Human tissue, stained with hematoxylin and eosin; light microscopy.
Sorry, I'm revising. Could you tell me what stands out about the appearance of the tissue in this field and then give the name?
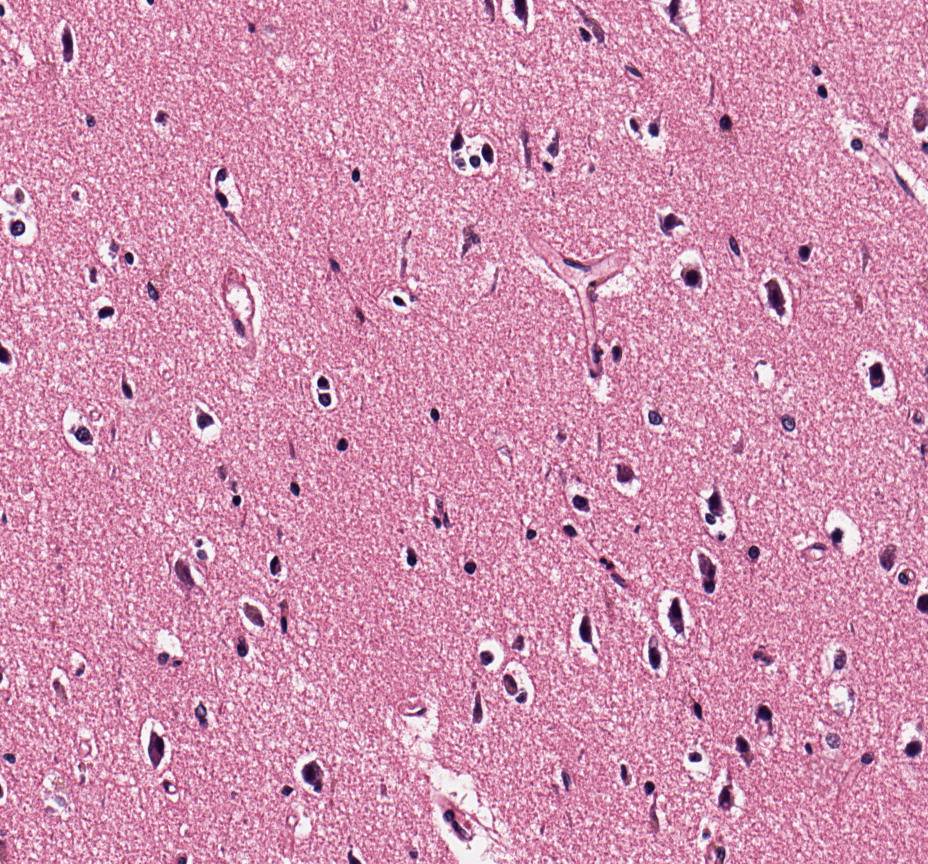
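A finely granular, pale pink fibrillary background fills the field, with no epithelium, glands or tubules. Cells lie singly, fairly evenly scattered. Many larger cells are angular, with dark, shrunken-looking nuclei. Numerous small, round, dark nuclei with scant cytoplasm lie between them. This is cerebral cortex.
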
